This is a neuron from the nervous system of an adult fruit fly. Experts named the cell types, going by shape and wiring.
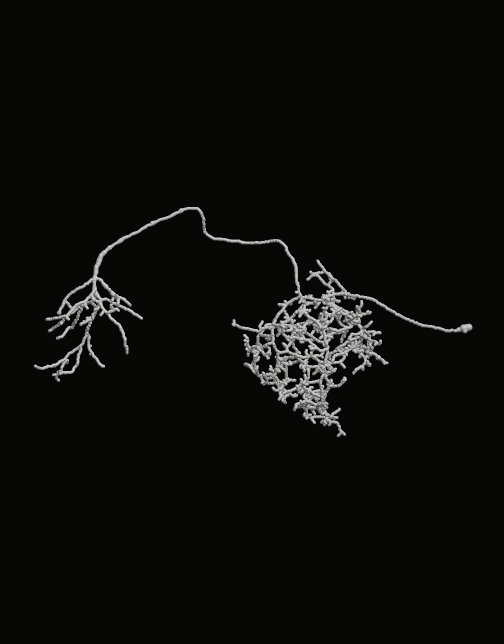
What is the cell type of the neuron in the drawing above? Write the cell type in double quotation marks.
"IN03A005"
